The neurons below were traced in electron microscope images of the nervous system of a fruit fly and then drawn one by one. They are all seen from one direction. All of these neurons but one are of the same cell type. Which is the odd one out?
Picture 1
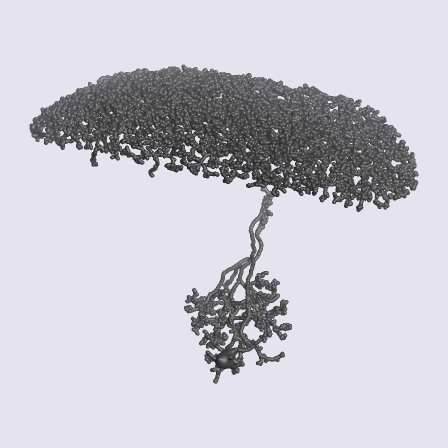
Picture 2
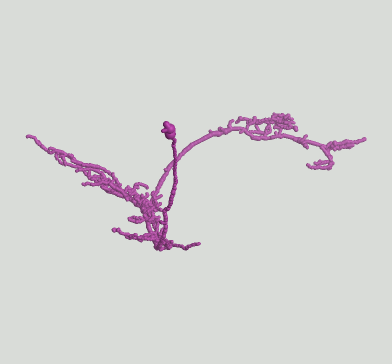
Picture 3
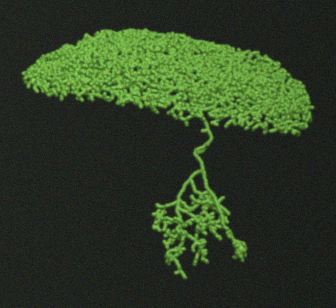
Picture 2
